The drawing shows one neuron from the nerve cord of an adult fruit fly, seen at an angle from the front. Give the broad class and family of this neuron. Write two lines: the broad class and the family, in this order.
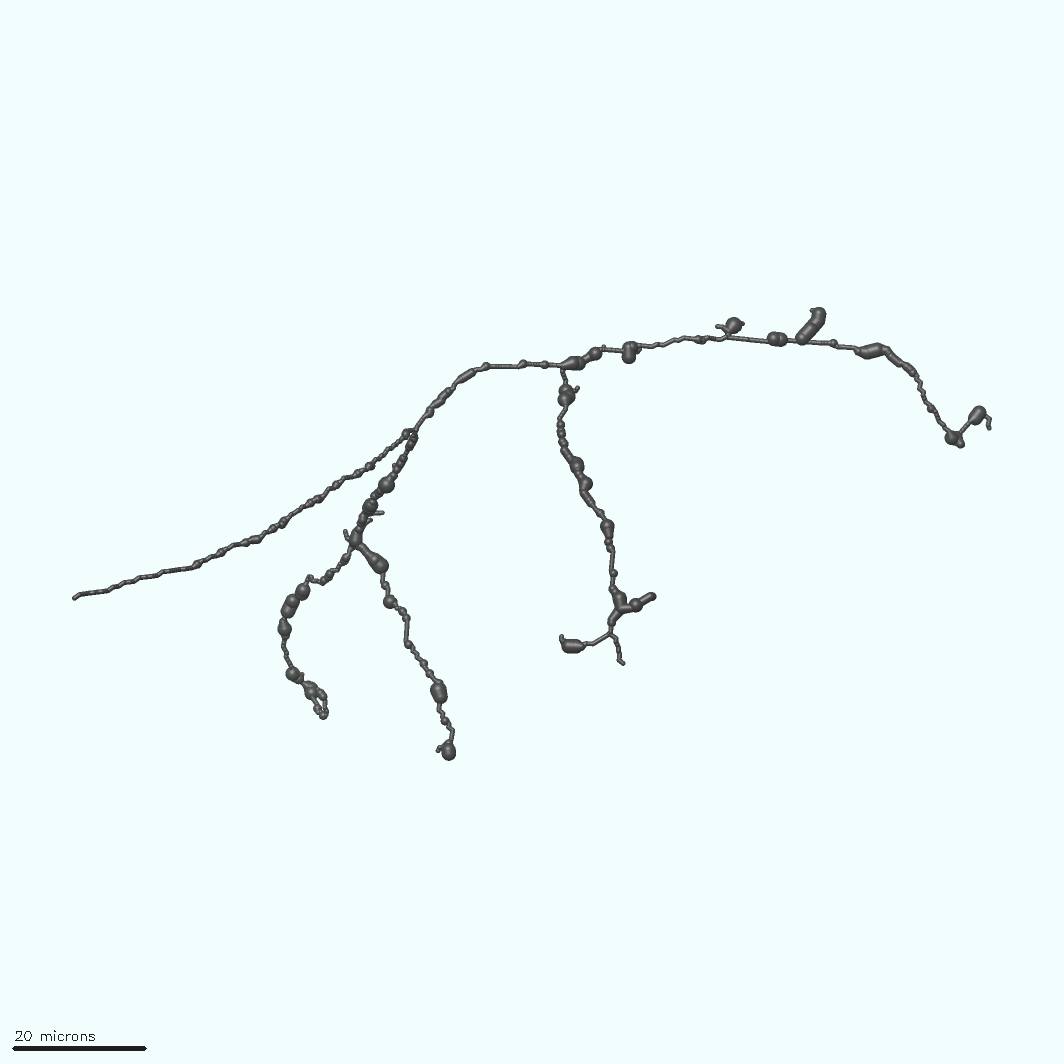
descending neuron
hemilineage MX12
